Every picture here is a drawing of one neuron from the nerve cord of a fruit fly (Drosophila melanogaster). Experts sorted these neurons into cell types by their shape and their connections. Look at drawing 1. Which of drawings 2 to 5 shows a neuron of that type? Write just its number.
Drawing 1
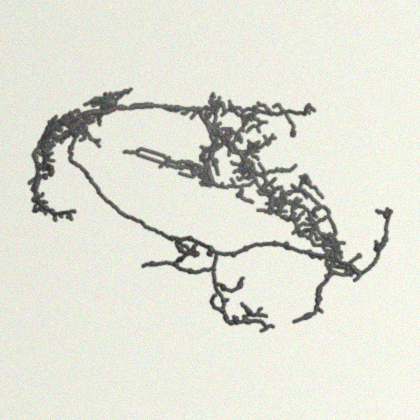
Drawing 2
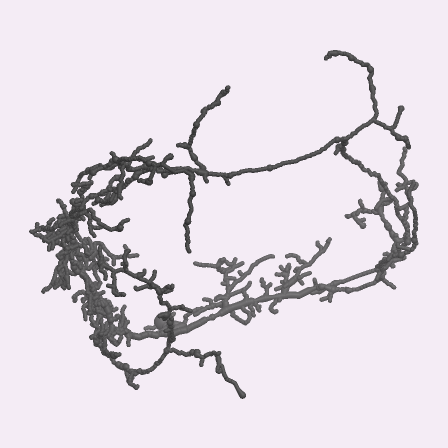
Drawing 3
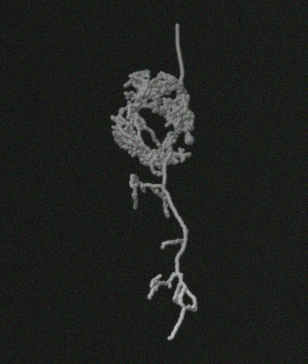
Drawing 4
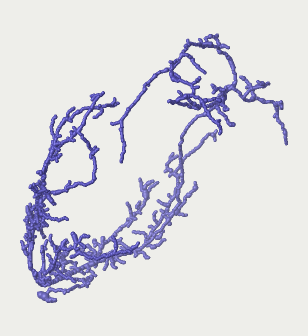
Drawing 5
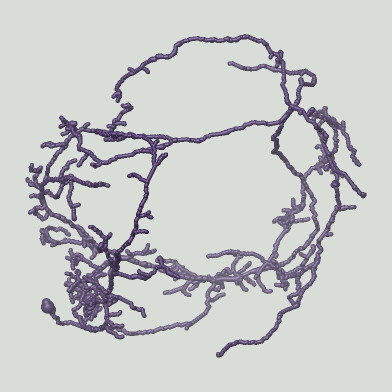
4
